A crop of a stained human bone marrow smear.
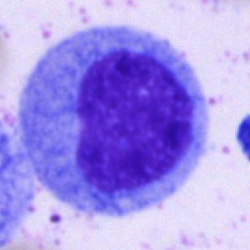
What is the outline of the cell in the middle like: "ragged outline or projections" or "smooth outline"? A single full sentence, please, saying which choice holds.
A smooth edge runs around this cell.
